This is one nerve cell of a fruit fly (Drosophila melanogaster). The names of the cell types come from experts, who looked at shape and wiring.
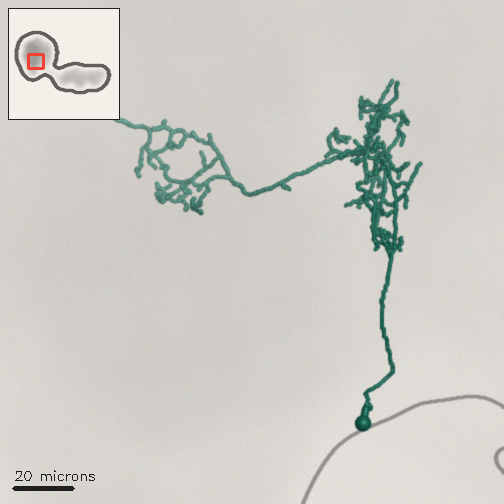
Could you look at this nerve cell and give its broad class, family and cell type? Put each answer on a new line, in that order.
central-brain intrinsic neuron
hemilineage LB3
CB1601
